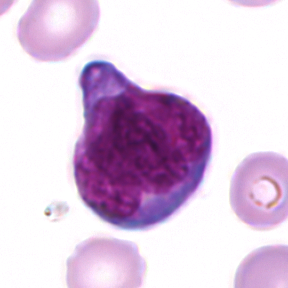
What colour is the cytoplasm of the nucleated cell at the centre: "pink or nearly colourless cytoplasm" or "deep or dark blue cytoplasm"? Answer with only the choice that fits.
Deep or dark blue cytoplasm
